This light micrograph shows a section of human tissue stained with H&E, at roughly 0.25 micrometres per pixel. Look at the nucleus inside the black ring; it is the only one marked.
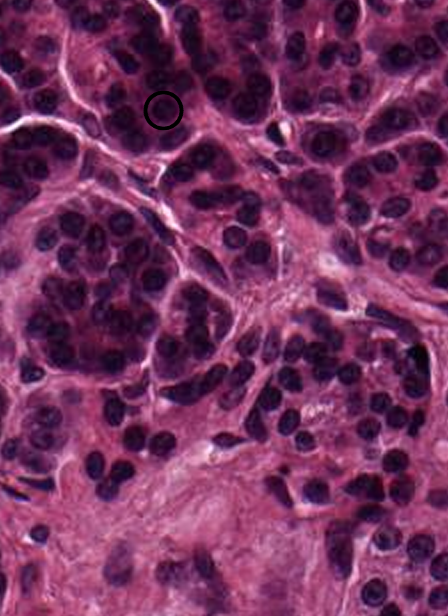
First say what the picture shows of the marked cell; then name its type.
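Its nucleus is round and about the same size as the nuclei of the cells packed around it. The nucleus stains dark purple, fairly evenly, with no clear halo around it. Its cytoplasm is purple-pink, and its outline is not sharply separable from the neighbouring cells. The marked cell is a pancreatic acinar cell.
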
